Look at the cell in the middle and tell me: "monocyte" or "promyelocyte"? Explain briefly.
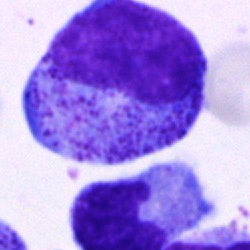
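This is a promyelocyte, not a monocyte.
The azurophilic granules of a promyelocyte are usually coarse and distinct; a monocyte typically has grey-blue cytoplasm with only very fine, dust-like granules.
Numerous purple granules lie scattered through this cell's pale blue cytoplasm, which occupies its lower half. The nucleus fills the upper half, its lower border nearly straight and its chromatin dense dark purple.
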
